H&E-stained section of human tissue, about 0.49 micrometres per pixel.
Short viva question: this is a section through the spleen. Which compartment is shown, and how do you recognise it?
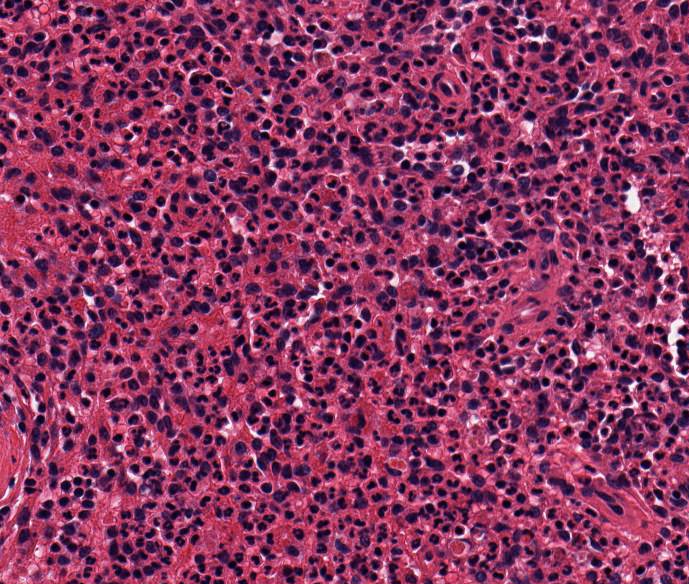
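I'd call this red pulp. Most cells carry a moderate rim of pink cytoplasm, often with the nucleus set off-centre, and that pinkness is what I go by.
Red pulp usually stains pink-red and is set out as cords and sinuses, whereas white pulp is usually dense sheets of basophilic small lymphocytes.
Beyond that, round cells with round, dark, fairly uniform nuclei spread as a diffuse sheet, with no glands or organised units.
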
